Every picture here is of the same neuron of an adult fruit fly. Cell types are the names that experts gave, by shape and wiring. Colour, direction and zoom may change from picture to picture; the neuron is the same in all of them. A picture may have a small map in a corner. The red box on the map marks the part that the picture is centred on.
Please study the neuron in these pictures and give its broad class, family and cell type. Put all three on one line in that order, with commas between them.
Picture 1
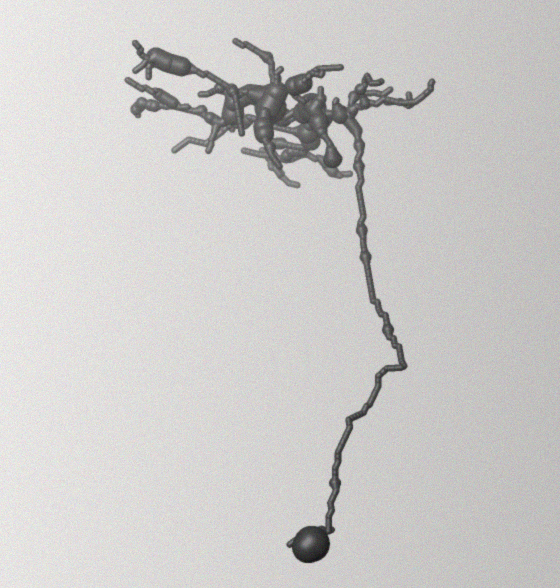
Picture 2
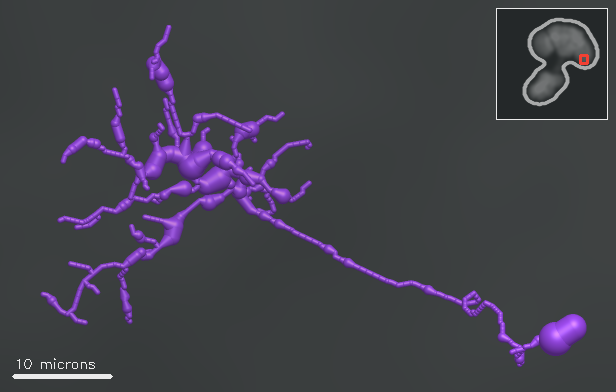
optic-lobe intrinsic neuron, Dm, Dm8b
